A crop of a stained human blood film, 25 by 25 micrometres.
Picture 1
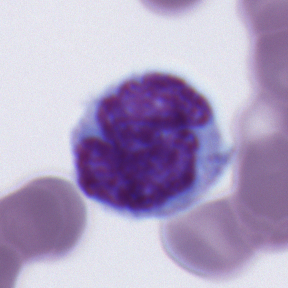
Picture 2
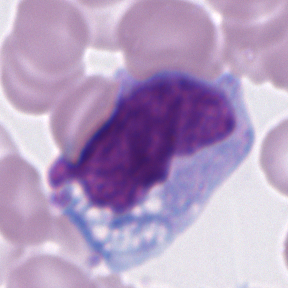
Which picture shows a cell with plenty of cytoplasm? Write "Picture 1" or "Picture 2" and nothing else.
Picture 2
